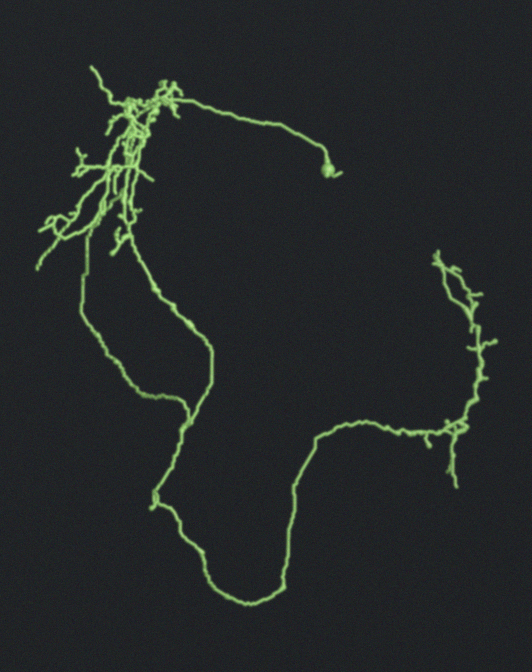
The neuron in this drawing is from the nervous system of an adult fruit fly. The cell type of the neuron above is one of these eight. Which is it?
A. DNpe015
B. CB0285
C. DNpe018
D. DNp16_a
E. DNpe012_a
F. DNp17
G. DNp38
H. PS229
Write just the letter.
H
